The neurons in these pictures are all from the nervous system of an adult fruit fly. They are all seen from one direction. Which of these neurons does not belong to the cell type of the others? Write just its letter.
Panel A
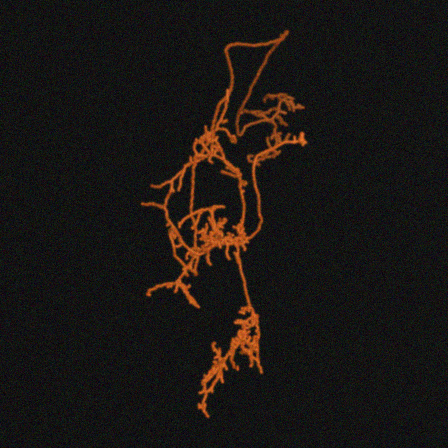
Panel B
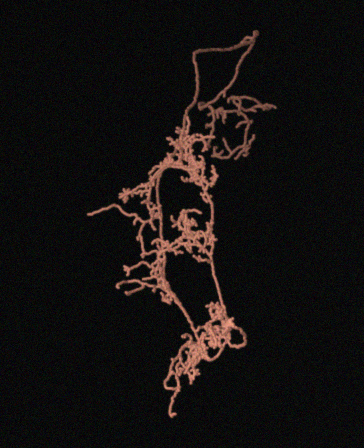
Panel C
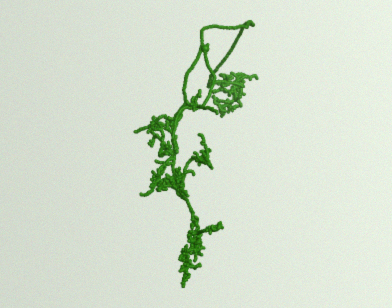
C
